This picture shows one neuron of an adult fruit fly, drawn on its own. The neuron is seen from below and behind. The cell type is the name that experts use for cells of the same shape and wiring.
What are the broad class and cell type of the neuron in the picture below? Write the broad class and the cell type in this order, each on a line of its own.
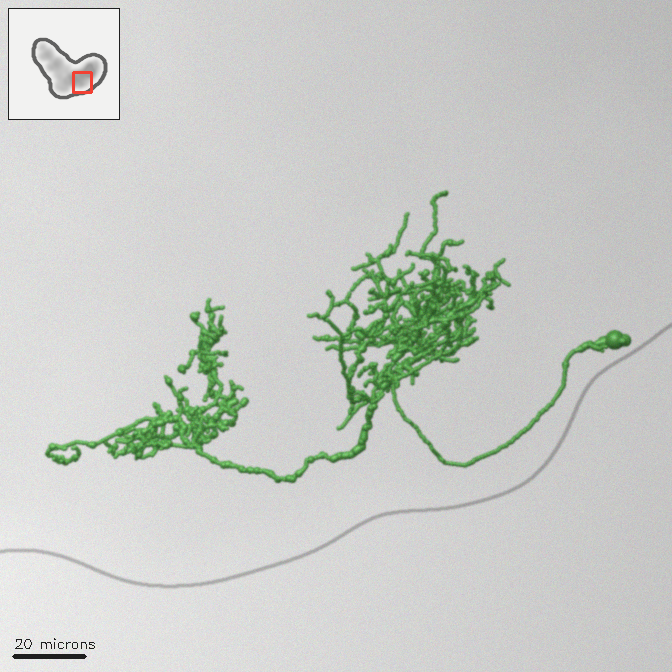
central-brain intrinsic neuron
GNG539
